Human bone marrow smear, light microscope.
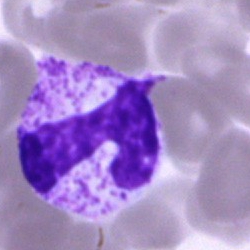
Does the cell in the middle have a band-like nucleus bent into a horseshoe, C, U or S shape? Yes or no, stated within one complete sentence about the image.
Yes, the nucleus is stretched into a curved band rather than divided into lobes.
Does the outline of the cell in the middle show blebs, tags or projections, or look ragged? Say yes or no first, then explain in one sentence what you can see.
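Yes. The cell outline is rounded apart from a small pointed tip at the upper right.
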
